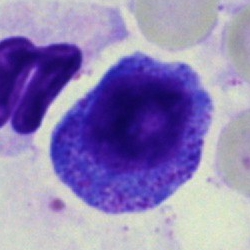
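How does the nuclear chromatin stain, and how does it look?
It stains dark purple and looks dense.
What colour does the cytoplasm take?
The cytoplasm stains a deep blue.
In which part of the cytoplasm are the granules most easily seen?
They are most easily seen in the lower part.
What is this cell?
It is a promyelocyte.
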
